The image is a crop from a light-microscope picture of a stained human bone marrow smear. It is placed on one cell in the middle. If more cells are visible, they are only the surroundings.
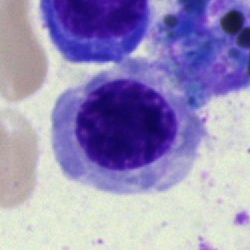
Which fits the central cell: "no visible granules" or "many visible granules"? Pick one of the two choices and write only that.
No visible granules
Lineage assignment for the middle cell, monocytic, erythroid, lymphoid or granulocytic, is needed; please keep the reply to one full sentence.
The central cell derives from the erythroid lineage.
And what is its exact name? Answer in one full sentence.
The identification for the central cell is an erythroblast.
